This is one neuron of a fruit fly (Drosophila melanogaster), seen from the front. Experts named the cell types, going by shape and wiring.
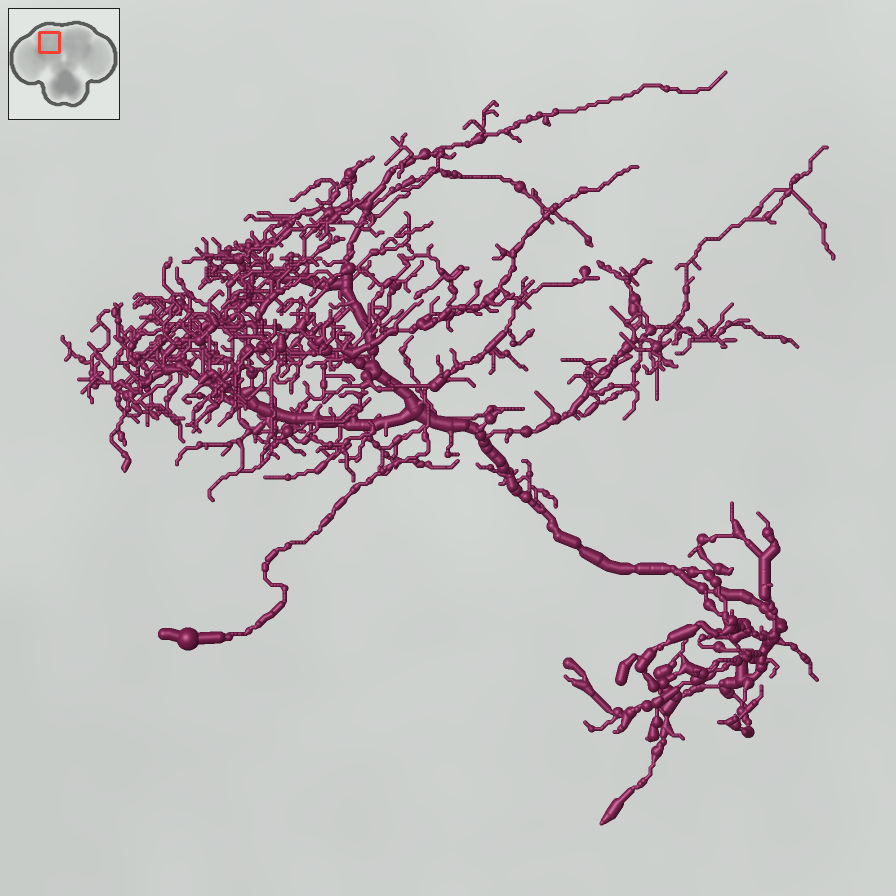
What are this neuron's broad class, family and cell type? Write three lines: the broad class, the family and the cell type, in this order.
central-brain intrinsic neuron
hemilineage AOTUv4_dorsal
AOTU029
